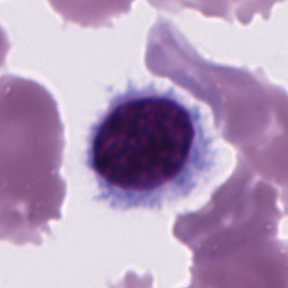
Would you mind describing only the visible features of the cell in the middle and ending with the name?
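Fine hair-like projections extend from the surface all the way around the circumference of the cell. A narrow rim of pale blue cytoplasm surrounds the nucleus, in which no distinct nucleolus is visible. This is a hairy cell.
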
